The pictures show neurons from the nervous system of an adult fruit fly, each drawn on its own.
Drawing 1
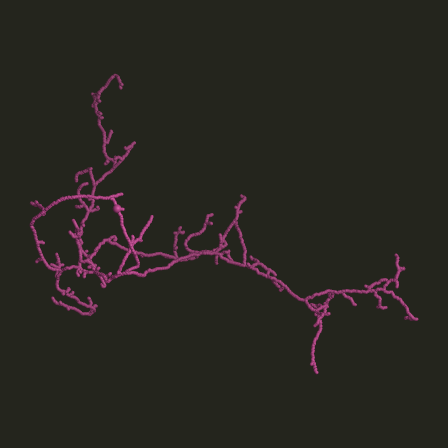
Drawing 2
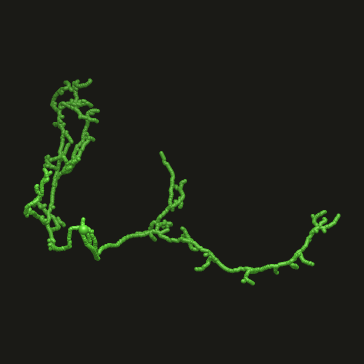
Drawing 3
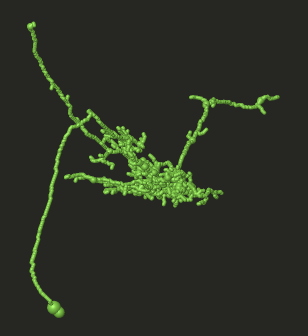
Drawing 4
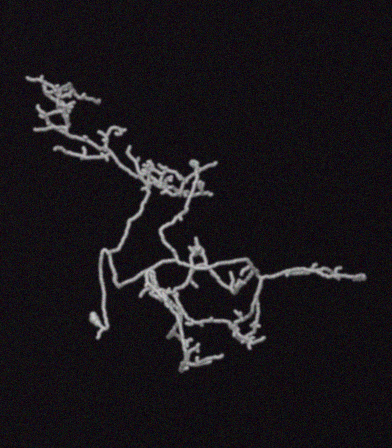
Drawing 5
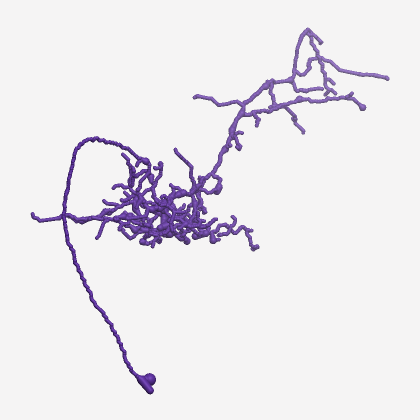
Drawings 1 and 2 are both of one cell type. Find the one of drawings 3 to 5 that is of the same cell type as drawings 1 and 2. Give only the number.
4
